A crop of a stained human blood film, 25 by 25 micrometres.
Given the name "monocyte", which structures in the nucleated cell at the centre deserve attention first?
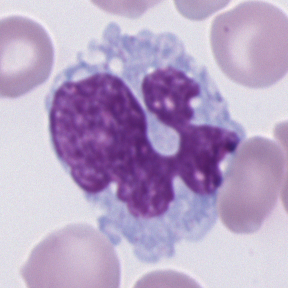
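First, the nucleus: it curves around a notch of cytoplasm opening toward the top of the cell, and that fits a monocyte.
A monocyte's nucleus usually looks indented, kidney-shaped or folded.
Next, the cytoplasm is plentiful and pale grey-blue, which fits as well.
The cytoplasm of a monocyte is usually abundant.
Last, the picture also shows an irregular outline with a ragged, frilly edge, and finely mottled chromatin with small pale spots rather than coarse dark clumps.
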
